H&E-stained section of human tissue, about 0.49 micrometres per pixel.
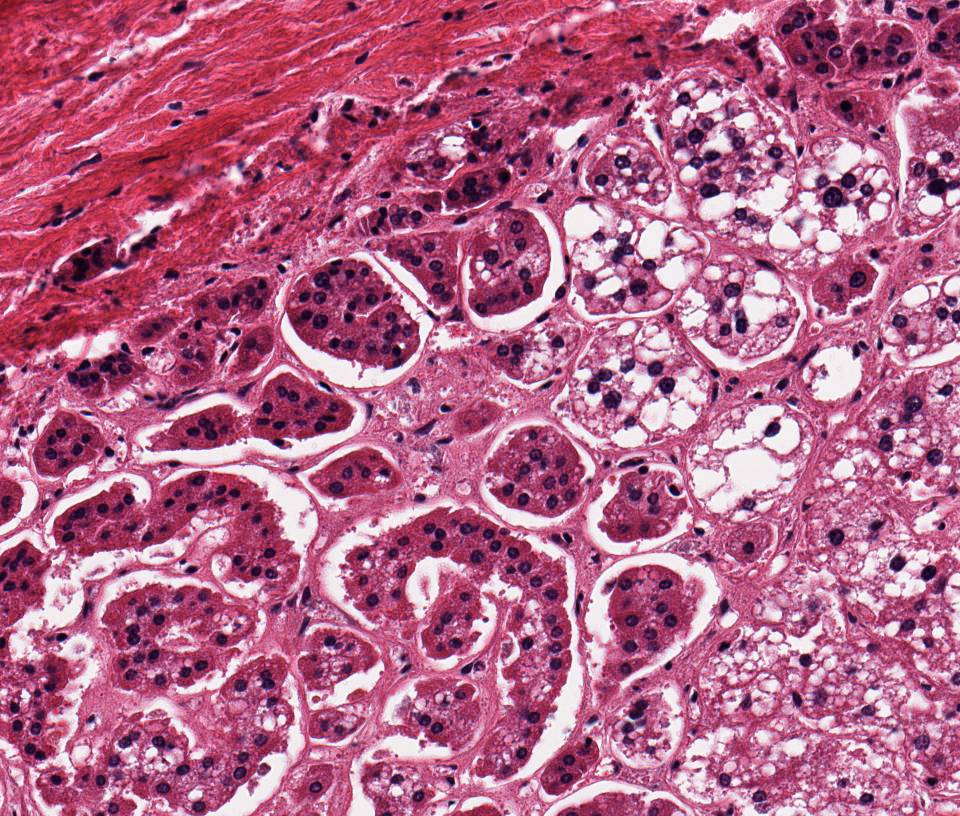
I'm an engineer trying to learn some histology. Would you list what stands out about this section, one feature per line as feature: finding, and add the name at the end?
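Arrangement: closely packed rounded nests and curved cords below upper-left band
Dense pink cytoplasm: mainly left and lower centre
Pale vacuolated cytoplasm: mainly right
Vacuoles: many, clear, round, filling the pale cells' cytoplasm
Nuclei: small, round, dark, mostly one per cell
Name: adrenal gland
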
